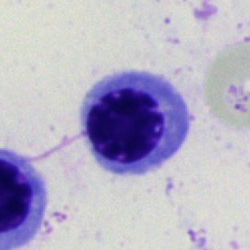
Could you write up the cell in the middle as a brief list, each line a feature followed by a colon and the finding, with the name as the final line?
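Shape: round, smooth edge.
Cytoplasm: blue rim, wider right than left.
Granules: none seen.
Vacuoles: none.
Cell: erythroblast.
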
